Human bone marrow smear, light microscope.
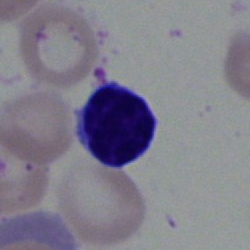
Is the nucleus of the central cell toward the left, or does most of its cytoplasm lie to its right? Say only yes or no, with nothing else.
No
